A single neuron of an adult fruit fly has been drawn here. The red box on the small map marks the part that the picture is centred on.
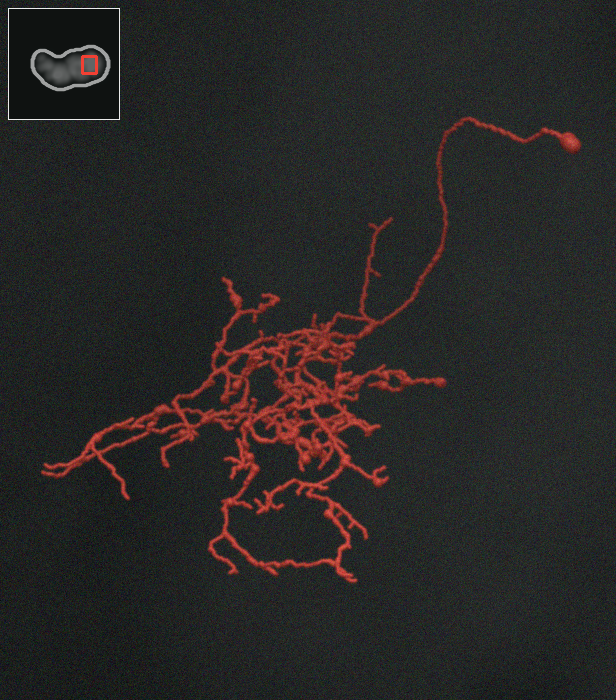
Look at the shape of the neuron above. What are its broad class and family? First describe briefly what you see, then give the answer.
The cell body can be seen at the upper right of the picture. The picture shows dozens of branch ends. Its broad class is central-brain intrinsic neuron. Its family is hemilineage AOTUv1_medial.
